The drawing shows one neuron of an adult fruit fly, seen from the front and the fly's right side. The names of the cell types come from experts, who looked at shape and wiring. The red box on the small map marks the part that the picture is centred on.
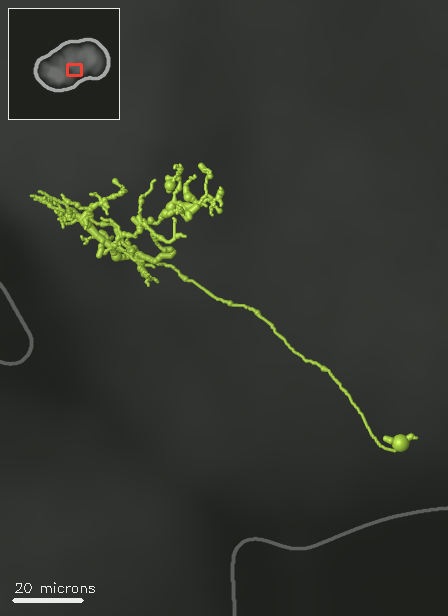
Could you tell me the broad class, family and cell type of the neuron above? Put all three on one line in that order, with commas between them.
central-brain intrinsic neuron, hemilineage MD3, CB2380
